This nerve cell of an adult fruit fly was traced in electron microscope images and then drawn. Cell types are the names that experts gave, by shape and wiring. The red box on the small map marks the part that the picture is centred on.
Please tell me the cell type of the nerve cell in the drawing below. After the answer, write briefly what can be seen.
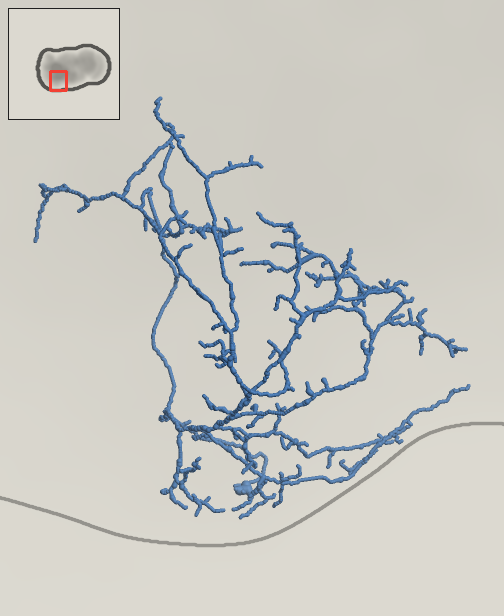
The cell type is IN04B072. Its broad class is nerve-cord intrinsic neuron. The cell body is at the bottom of the picture. The picture shows dozens of branch ends.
